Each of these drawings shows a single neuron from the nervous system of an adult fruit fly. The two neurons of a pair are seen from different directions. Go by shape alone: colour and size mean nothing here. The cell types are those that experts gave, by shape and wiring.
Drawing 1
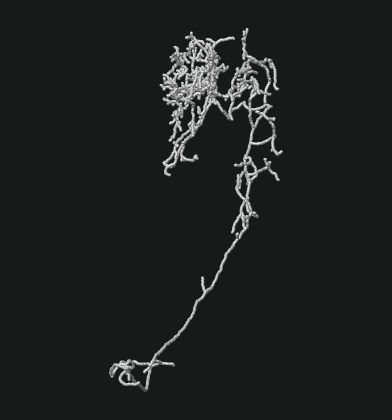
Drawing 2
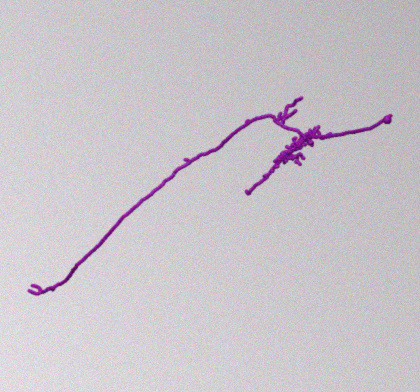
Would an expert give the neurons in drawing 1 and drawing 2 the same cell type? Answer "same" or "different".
different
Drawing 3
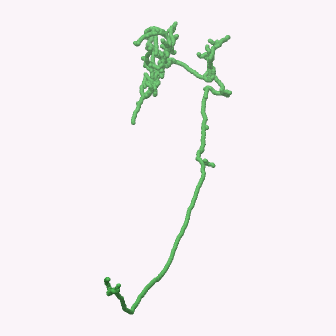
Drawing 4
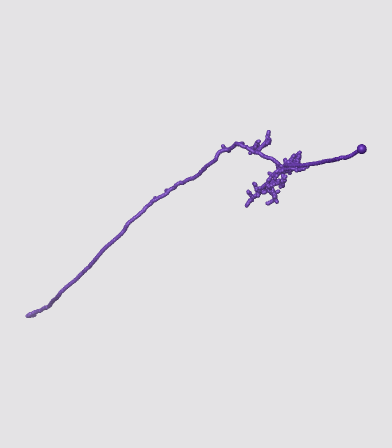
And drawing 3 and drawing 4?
same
